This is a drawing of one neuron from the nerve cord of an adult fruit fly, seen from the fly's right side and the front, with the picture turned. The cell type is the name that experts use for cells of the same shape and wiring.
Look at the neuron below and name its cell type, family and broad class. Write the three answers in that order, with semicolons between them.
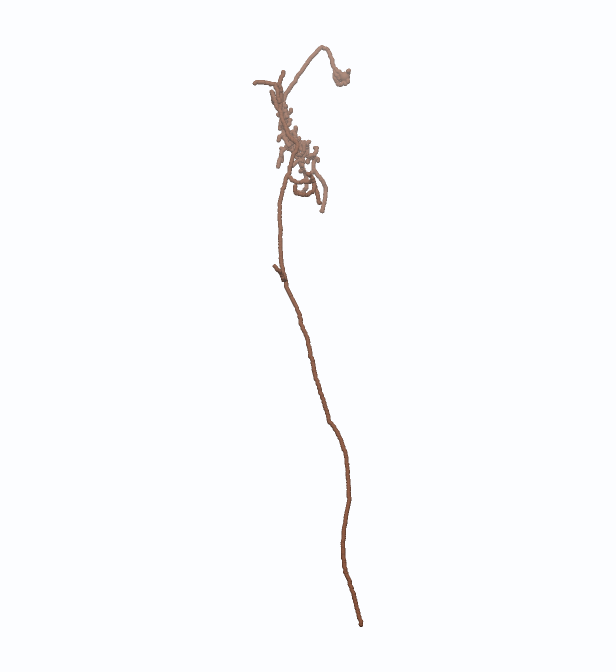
AN19B079; hemilineage 19B; ascending neuron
